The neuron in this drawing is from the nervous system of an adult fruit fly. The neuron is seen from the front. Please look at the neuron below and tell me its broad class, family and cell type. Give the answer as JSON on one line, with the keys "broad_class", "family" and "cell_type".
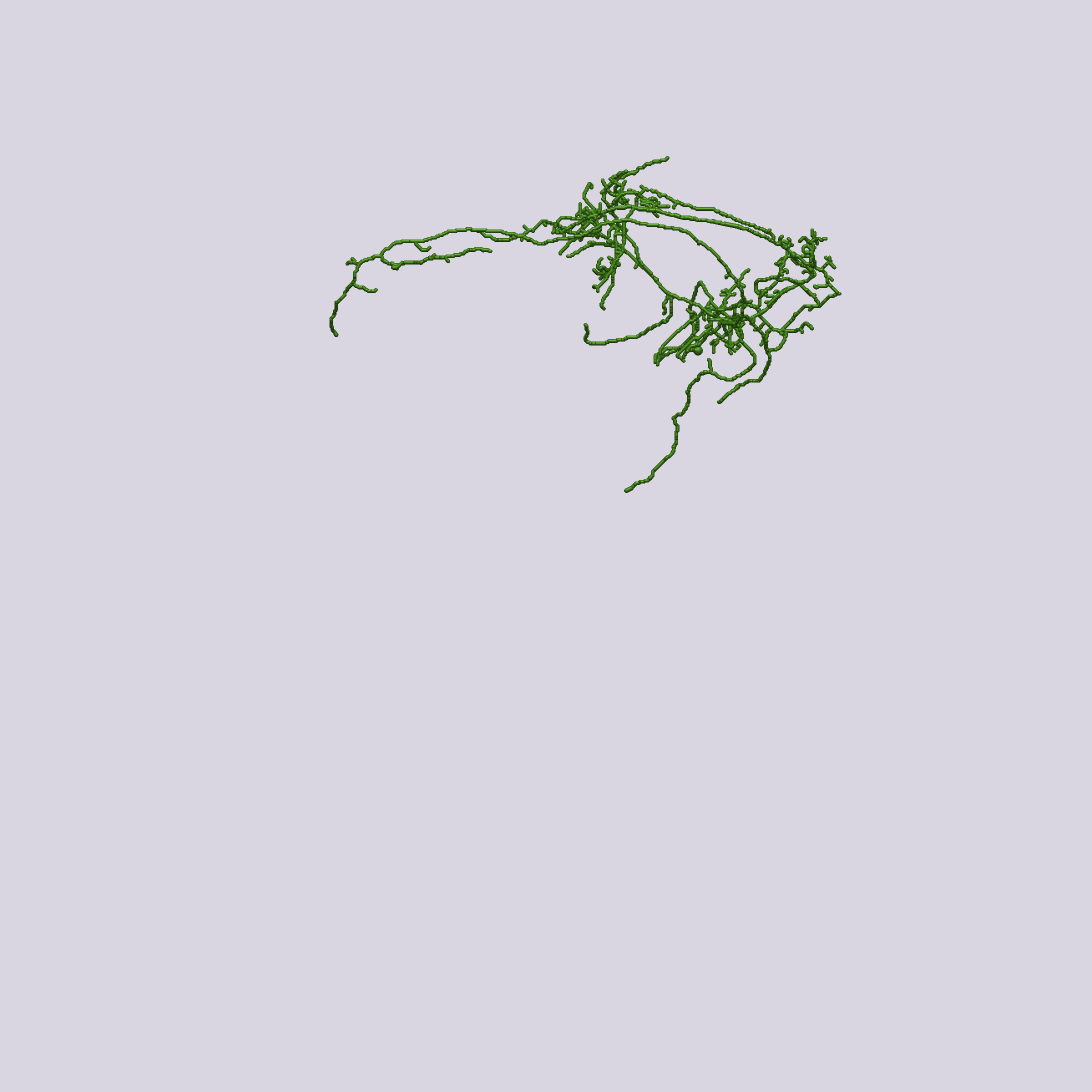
{"broad_class": "central-brain intrinsic neuron", "family": "hemilineage DM4_dorsal", "cell_type": "pC1_15b"}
